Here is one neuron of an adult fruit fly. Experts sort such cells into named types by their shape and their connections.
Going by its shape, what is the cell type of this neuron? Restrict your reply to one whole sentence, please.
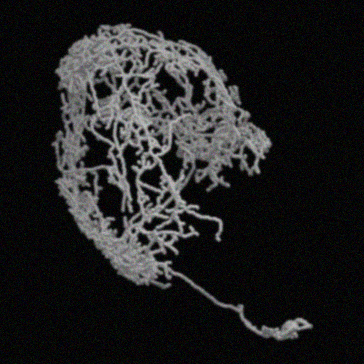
The cell type IN13B001 includes this neuron.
